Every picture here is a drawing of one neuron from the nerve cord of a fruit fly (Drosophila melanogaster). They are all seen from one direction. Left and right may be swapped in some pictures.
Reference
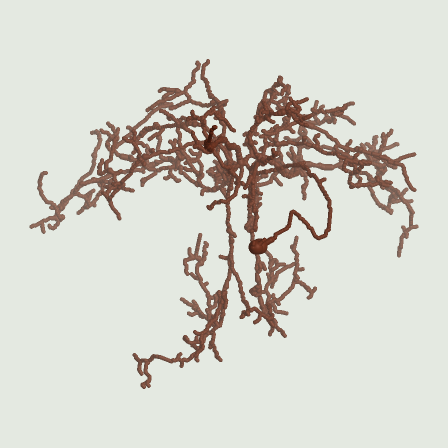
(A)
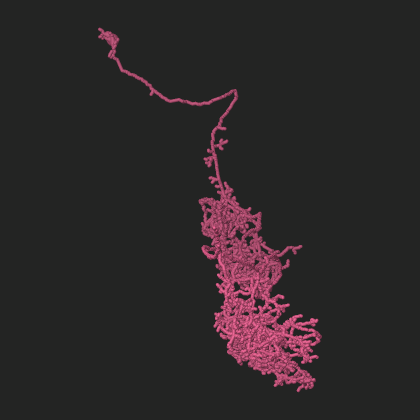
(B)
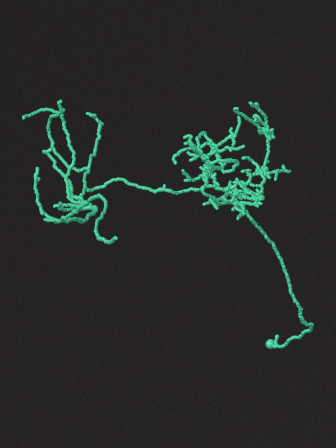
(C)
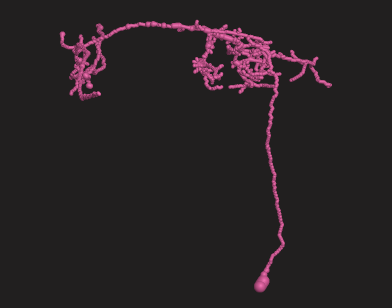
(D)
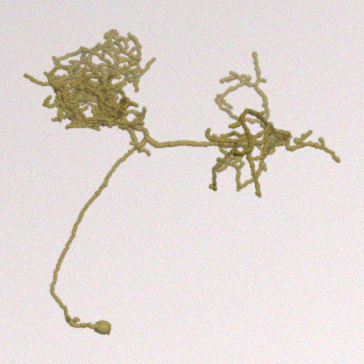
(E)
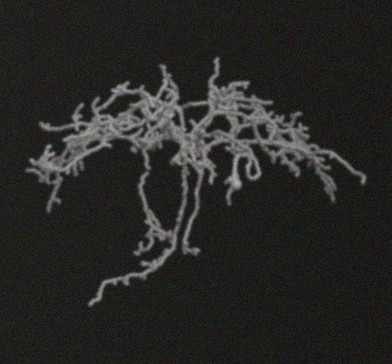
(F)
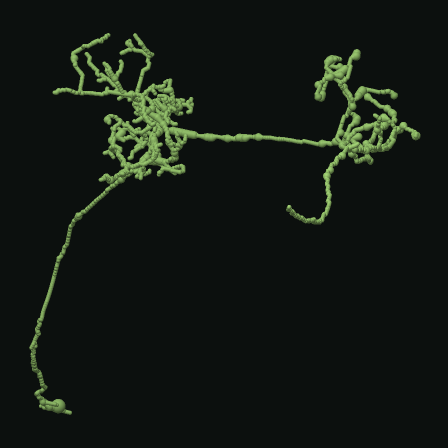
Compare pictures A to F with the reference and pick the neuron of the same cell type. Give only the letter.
E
